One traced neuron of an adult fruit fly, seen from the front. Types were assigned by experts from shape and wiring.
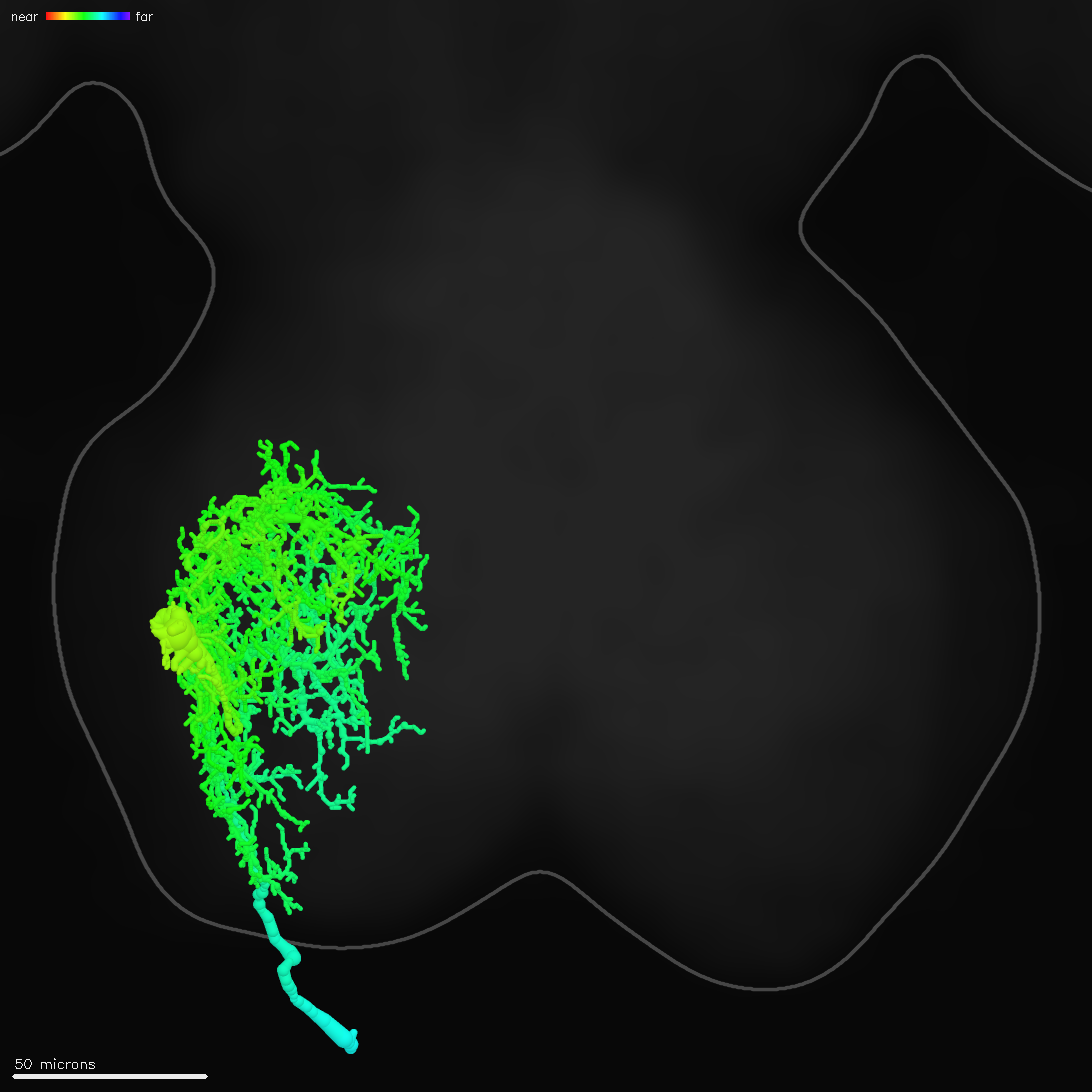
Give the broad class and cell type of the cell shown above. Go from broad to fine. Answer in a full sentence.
A motor neuron of the nerve cord, type Sternal anterior rotator MN.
